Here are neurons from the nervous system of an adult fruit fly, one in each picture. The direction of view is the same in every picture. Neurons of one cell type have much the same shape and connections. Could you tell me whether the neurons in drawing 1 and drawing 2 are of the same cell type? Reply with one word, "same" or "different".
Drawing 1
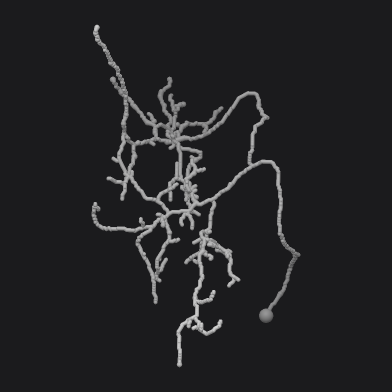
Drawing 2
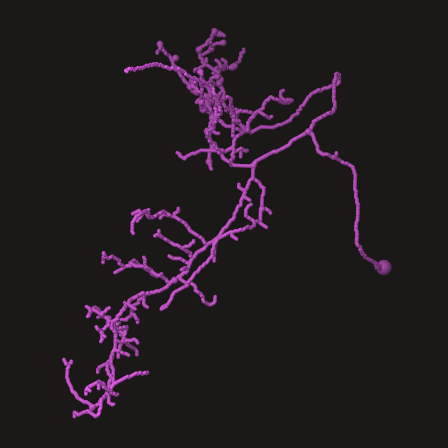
different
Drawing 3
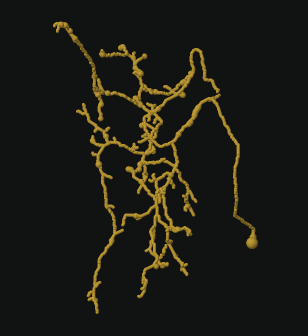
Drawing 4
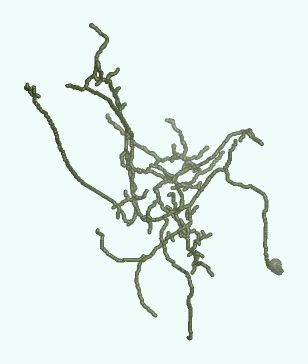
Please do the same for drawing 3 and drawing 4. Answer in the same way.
same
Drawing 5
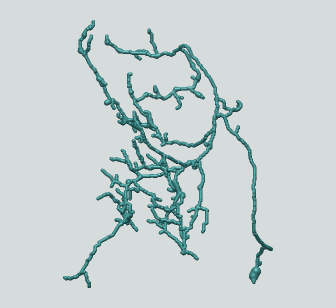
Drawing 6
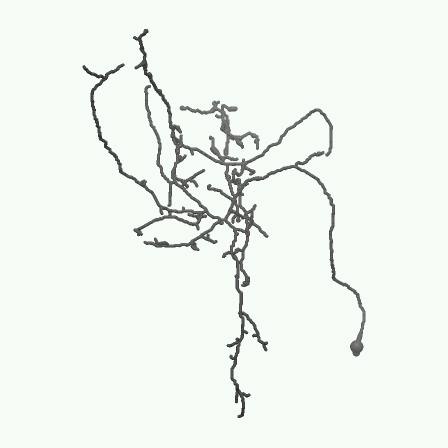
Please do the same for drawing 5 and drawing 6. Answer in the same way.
different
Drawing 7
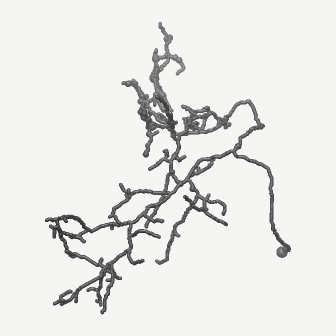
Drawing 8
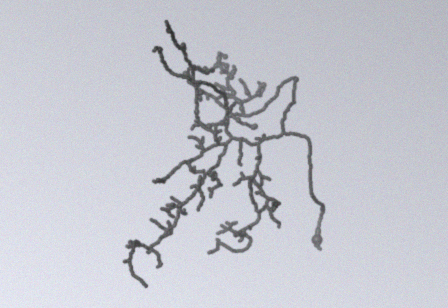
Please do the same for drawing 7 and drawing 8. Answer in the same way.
same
